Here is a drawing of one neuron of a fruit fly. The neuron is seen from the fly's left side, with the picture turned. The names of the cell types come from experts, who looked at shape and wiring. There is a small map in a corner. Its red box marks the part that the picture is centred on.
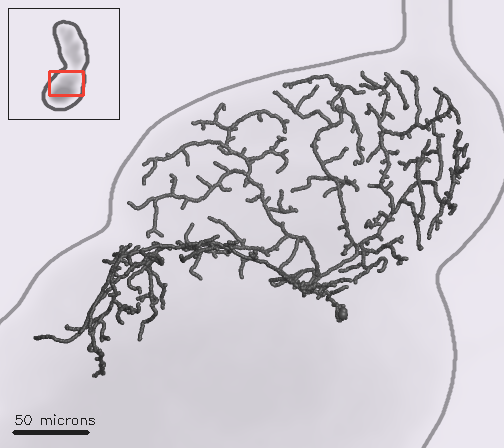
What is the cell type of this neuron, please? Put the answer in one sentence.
The cell type is aMe17b.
